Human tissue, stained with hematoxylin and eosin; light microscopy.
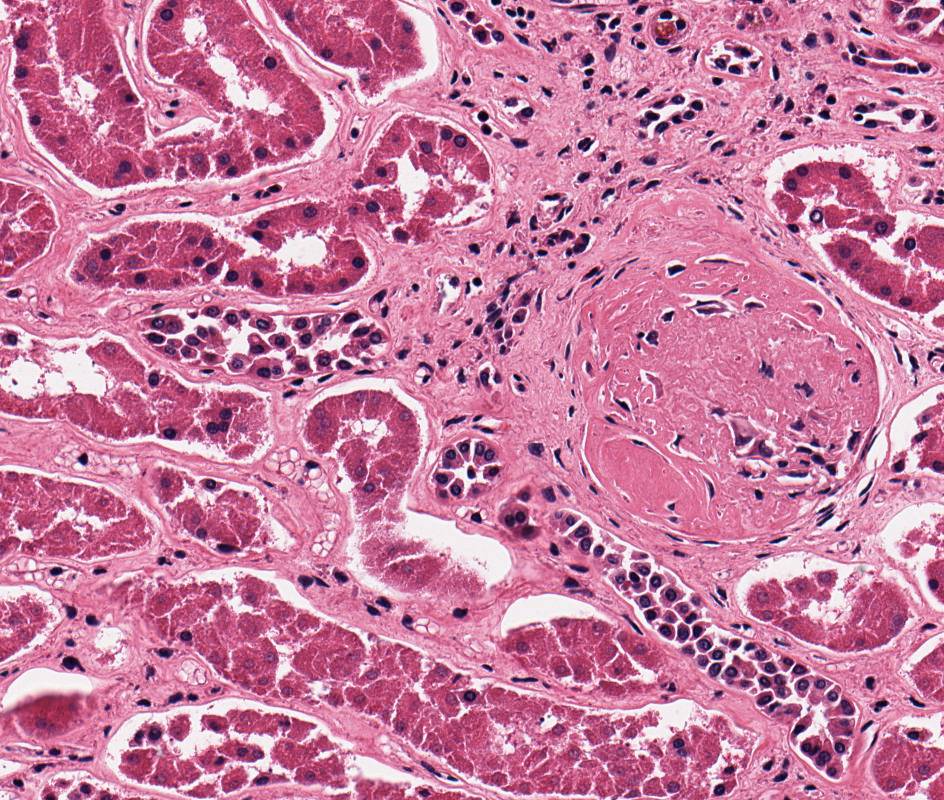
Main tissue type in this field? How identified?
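I'm reading this as the cortical labyrinth of the kidney, since its tubules are cut in various planes.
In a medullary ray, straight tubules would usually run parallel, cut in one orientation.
Most are lined by cells with abundant, deeply eosinophilic granular cytoplasm and small round dark nuclei.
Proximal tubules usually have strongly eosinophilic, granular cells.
Pink fibrous stroma runs between them.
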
